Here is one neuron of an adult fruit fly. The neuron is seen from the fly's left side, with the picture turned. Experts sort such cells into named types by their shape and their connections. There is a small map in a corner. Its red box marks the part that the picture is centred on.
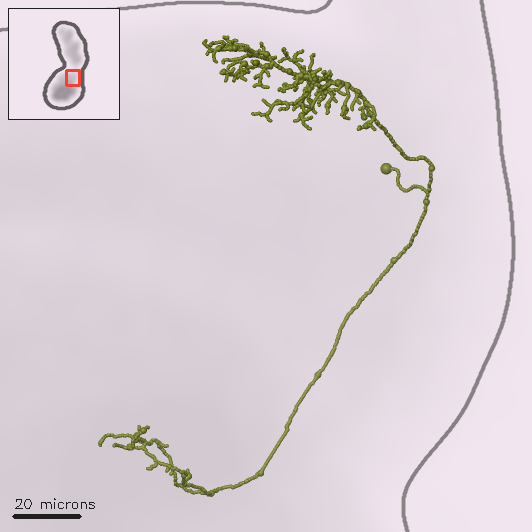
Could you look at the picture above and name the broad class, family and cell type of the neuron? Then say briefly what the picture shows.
It is an optic-lobe intrinsic neuron. Its family is MeLo. The cell type is MeLo4. By the scale bar it is about 140 microns tall in this view. Dozens of branch ends can be seen.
